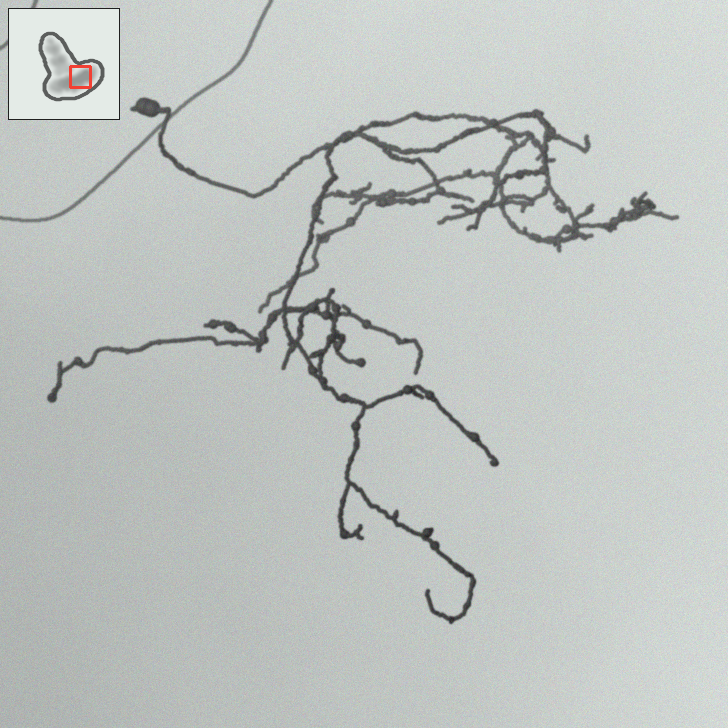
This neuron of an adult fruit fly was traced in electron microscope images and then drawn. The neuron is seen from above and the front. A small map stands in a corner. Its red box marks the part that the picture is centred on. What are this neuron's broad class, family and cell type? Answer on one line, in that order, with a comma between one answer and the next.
central-brain intrinsic neuron, hemilineage DM3_dorso_lateral, SMP323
